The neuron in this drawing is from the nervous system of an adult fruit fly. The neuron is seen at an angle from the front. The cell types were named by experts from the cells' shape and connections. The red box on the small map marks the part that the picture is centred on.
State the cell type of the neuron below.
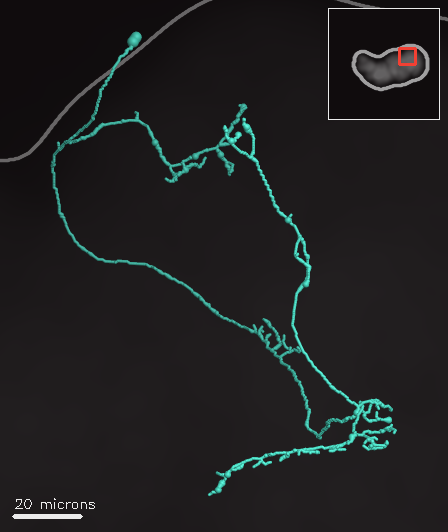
KCab-p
